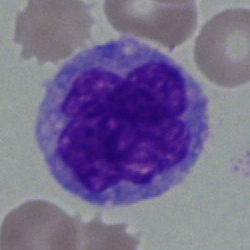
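Monocyte, central cell of a stained human bone marrow smear. The outline of the cell is roughly round. Deep indentations fold the nucleus into a lobed, clover-like shape. The nucleus occupies most of the cell, leaving a rim of cytoplasm on all sides. The chromatin is coarse and dark purple, with scattered paler patches.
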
